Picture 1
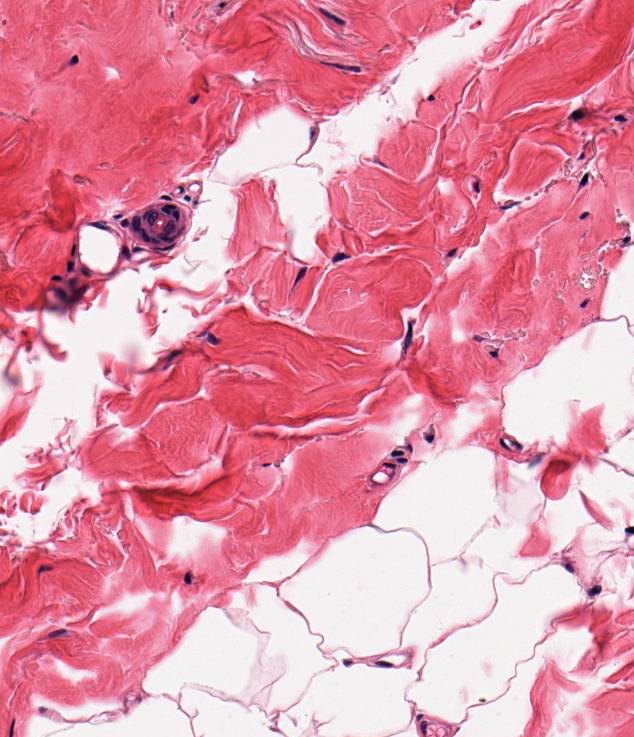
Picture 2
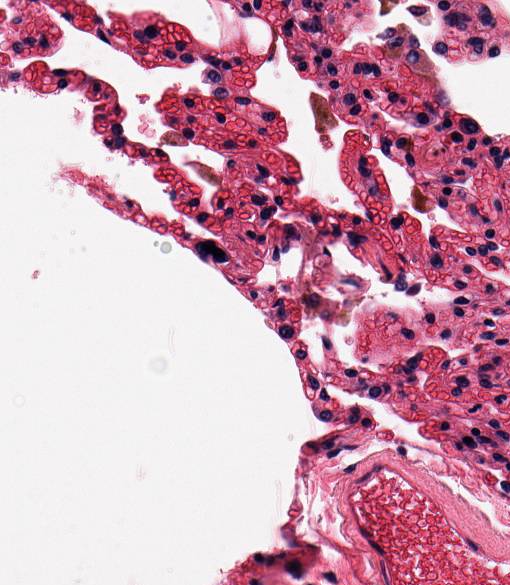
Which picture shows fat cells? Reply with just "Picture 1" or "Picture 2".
Picture 1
